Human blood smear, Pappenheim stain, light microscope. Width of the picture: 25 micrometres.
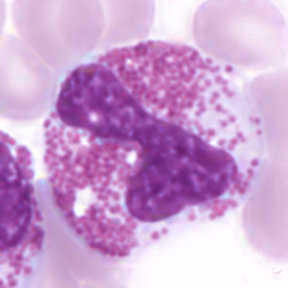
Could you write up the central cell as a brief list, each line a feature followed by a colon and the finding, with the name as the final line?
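Lobes: two large ones joined by a broad band
Placement: one lobe upper left, the other lower right
Nucleoli: none visible
Shape: roughly round outline
Cell: eosinophil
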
